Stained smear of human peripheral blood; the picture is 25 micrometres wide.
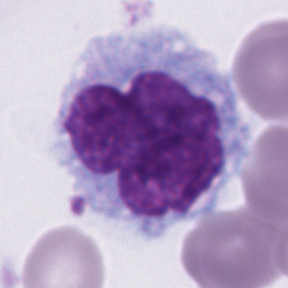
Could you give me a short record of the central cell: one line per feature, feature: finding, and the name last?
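Chromatin: finely textured and lacy, not coarsely clumped
Cytoplasm colour: pale grey-blue
Cytoplasm texture: finely speckled and foamy, with many tiny pale spots
Cytoplasm spread: widest band above the nucleus
Nucleus size: about 13 micrometres across
Name: monocyte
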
